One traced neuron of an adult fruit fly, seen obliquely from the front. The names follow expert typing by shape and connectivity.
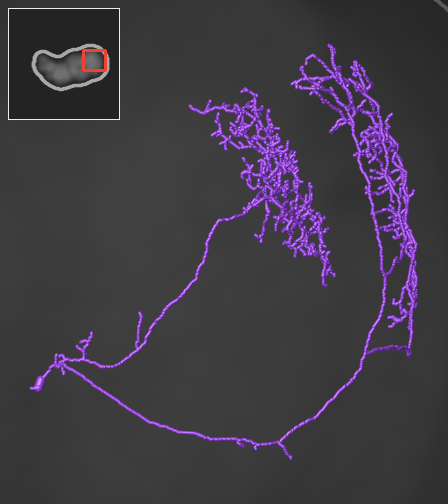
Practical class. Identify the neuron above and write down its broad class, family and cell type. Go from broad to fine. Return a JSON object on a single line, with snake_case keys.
{"broad_class": "optic-lobe intrinsic neuron", "family": "MeLo", "cell_type": "MeLo14"}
